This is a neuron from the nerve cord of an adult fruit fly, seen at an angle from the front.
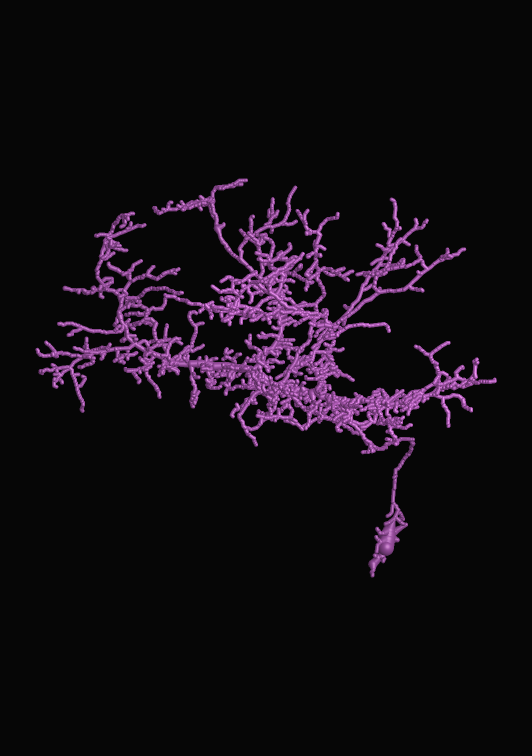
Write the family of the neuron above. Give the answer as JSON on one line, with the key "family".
{"family": "hemilineage 06B"}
